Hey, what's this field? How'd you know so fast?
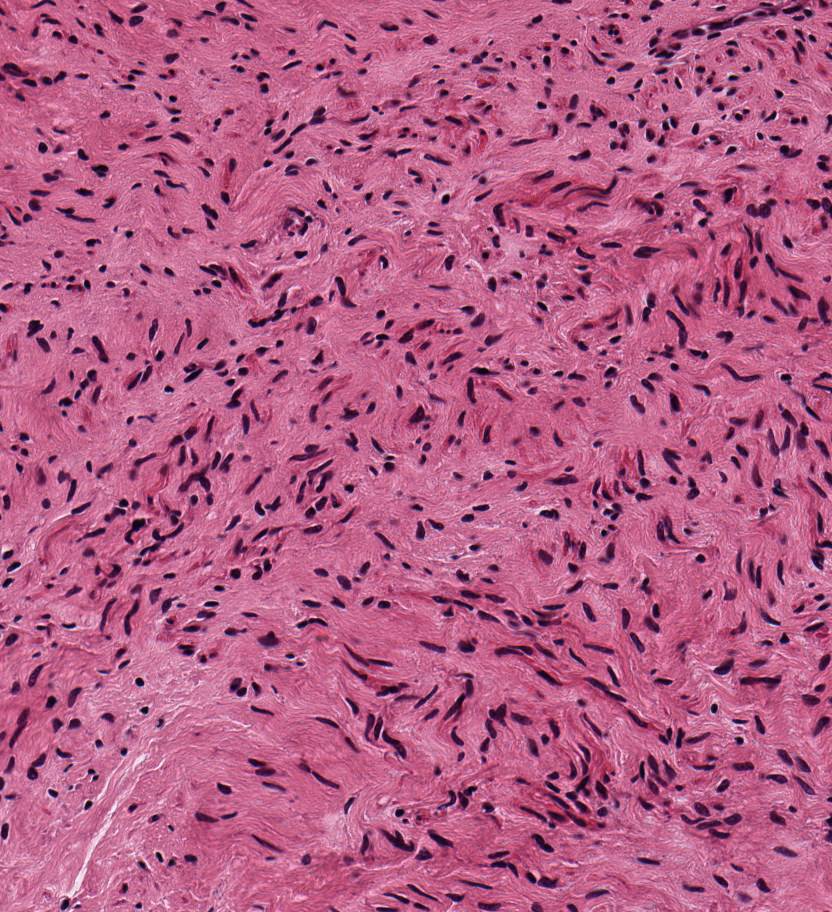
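Dense connective tissue is what the field mainly shows. Its collagen fibres run in short wavy bundles that change direction from place to place.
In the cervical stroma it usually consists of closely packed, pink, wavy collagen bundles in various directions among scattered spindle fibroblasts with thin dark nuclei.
Spindle-shaped cells forming no glands or other units lie fairly evenly across the field; most nuclei are dark, slender and elongated, many wavy or bent. The cytoplasm and cell borders are indistinct, merging with the surrounding pink stroma.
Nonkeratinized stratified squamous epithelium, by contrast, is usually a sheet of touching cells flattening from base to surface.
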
